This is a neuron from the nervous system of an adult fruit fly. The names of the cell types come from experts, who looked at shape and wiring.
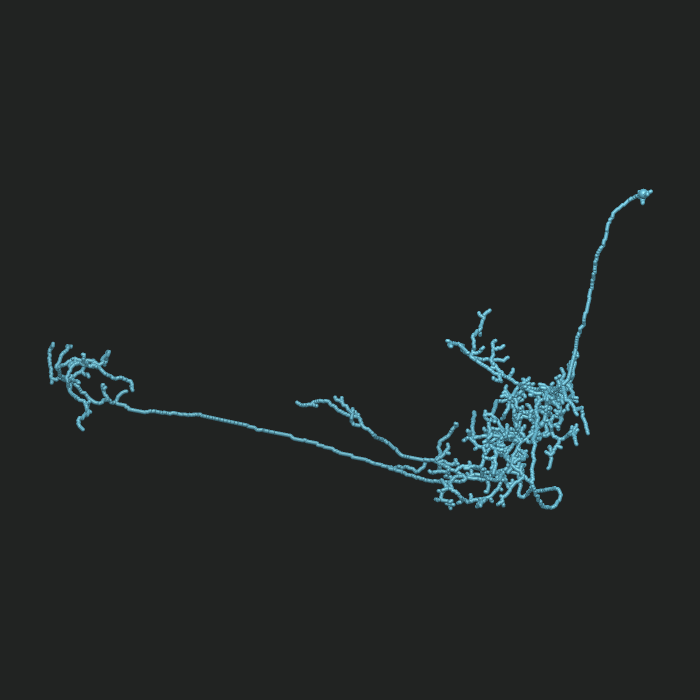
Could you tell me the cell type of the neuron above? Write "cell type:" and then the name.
cell type: WED106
